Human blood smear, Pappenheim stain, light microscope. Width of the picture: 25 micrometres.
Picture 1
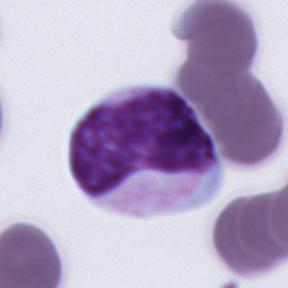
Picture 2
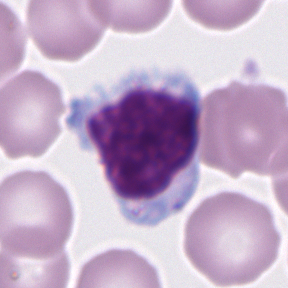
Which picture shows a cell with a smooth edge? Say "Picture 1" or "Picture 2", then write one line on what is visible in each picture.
Picture 1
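What picture 1 shows: The cell outline is round and smooth.
What picture 2 shows: The cell outline is irregular and ragged rather than smoothly round.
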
